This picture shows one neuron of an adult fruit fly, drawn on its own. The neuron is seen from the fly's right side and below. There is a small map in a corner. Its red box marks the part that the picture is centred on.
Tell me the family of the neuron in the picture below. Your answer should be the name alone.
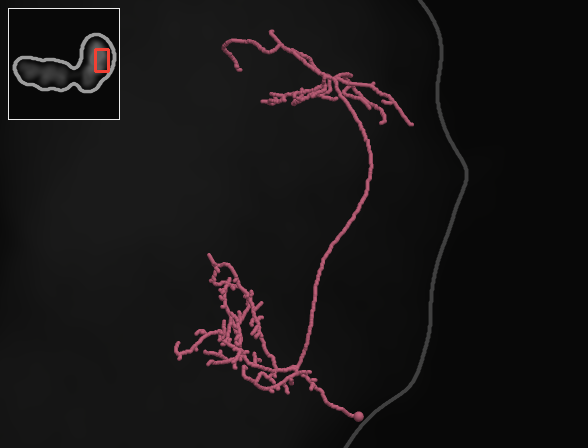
hemilineage FLAa2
